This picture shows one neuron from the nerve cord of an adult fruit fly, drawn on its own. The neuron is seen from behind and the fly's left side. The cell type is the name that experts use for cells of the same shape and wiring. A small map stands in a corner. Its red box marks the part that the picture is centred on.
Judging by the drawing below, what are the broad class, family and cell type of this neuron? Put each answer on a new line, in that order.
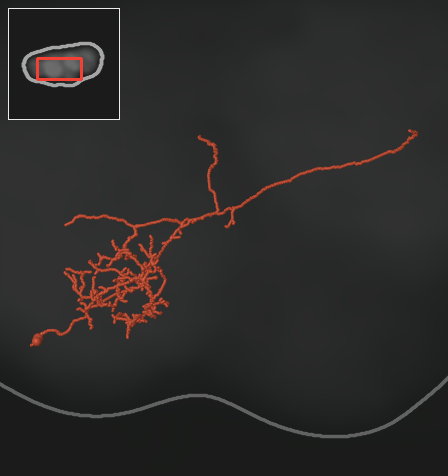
nerve-cord intrinsic neuron
hemilineage 10B
IN10B036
